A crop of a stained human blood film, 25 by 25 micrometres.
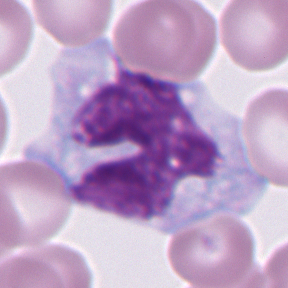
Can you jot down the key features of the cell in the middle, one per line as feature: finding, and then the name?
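Nucleus: fold opening toward the left side of the cell
Cytoplasm: abundant, a wide zone around the nucleus
Colour: pale greyish-blue cytoplasm
Vacuoles: a few small, clear ones
Name: monocyte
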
